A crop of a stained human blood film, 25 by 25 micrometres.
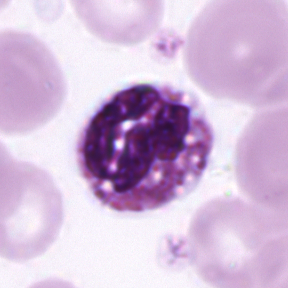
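Eosinophil, the central cell in a stained smear of human peripheral blood under the light microscope. The cell is about 12 micrometres across. A pale cleft divides its nucleus into two lobes of dark purple, coarsely clumped chromatin. The nucleus lies toward the upper left, leaving a wider band of cytoplasm at the lower right. Coarse reddish-pink granules pack the cytoplasm.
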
